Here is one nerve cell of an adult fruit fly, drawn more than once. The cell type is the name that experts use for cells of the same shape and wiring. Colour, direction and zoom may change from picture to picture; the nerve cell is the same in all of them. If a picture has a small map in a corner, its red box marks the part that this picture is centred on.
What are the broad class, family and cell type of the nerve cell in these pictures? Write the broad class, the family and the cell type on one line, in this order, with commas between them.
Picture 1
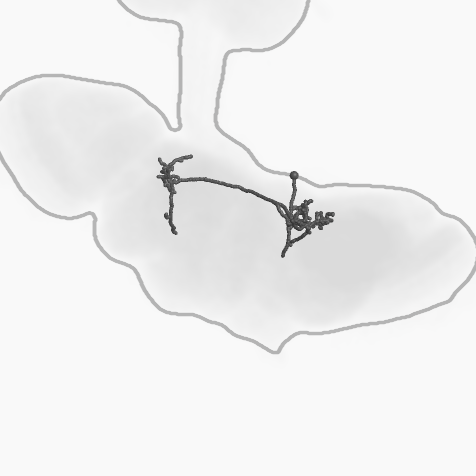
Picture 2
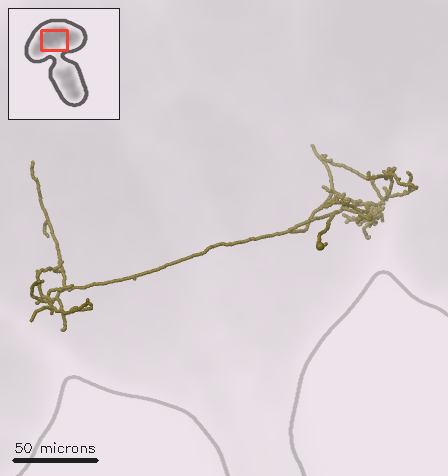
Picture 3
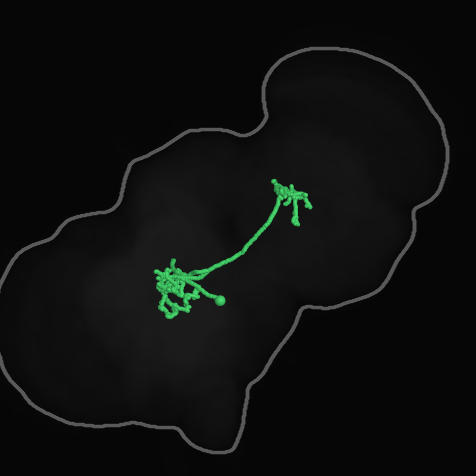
central-brain intrinsic neuron, hemilineage DM4_ventral, CB1980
